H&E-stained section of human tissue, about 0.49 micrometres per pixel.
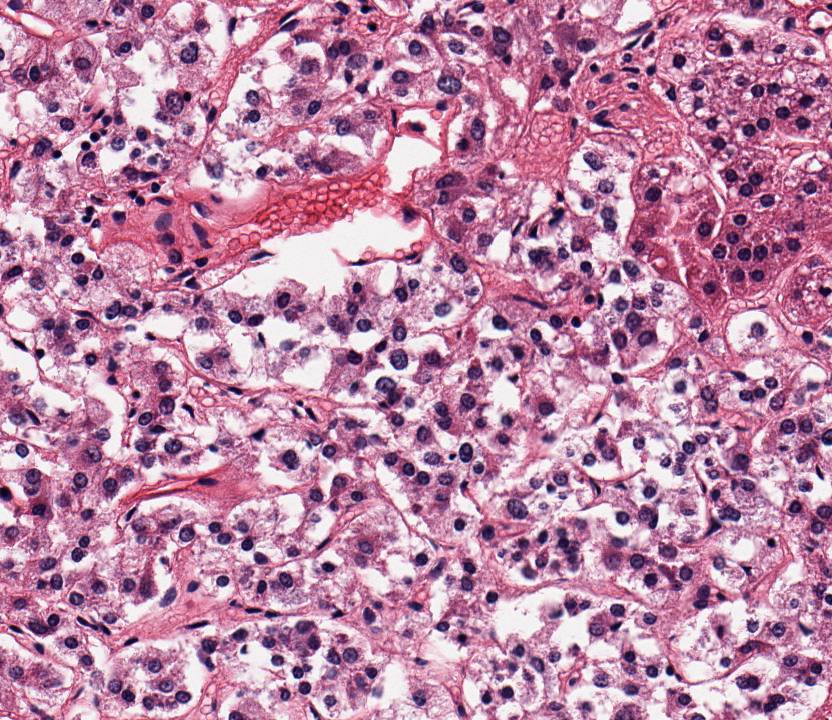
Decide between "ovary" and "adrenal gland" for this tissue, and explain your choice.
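This is adrenal gland, not ovary. See how, throughout the field, the cells lie in small nests and cords separated by delicate thin septa.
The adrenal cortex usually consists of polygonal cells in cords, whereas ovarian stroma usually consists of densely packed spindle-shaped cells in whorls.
The stroma here is scant, mainly thin capillary-like strands between the cell groups. Most cells have pale, finely vacuolated, bubbly cytoplasm, while a group in the upper right has denser, more eosinophilic cytoplasm than the rest.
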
